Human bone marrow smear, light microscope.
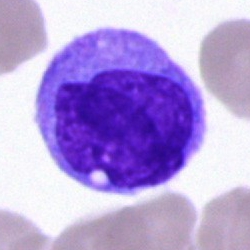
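Blast in a stained bone marrow smear. Its nucleus fills most of the cell, and the rim of cytoplasm is widest above it. See the irregular, folded nuclear outline, notched along its upper edge. The cytoplasm is blue-violet. One small clear vacuole sits at the lower left edge of the nucleus.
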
